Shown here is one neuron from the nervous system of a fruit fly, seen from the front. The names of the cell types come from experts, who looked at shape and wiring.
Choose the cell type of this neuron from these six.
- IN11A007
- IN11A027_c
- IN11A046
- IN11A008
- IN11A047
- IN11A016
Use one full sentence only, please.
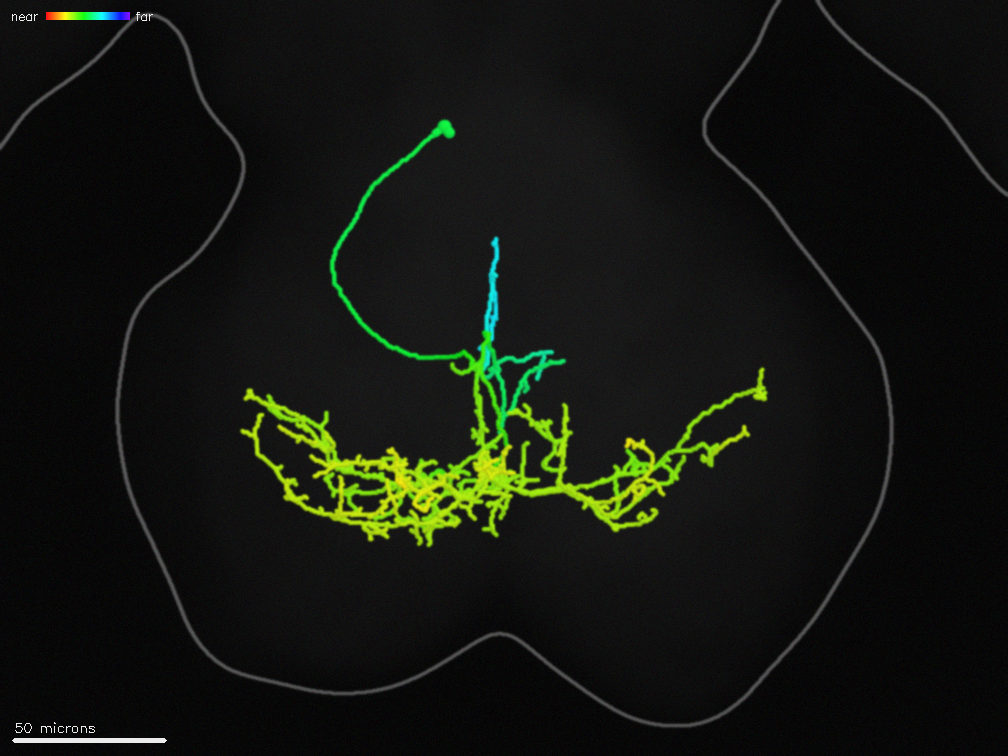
This neuron is an instance of the cell type IN11A016.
